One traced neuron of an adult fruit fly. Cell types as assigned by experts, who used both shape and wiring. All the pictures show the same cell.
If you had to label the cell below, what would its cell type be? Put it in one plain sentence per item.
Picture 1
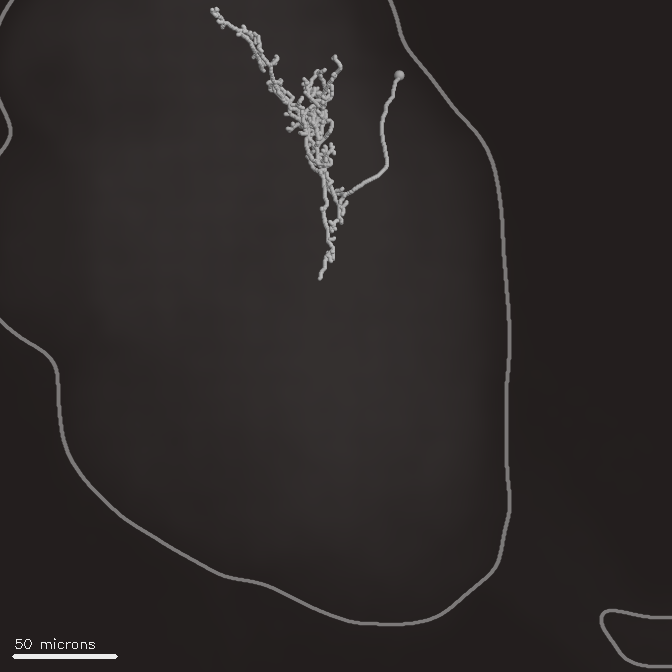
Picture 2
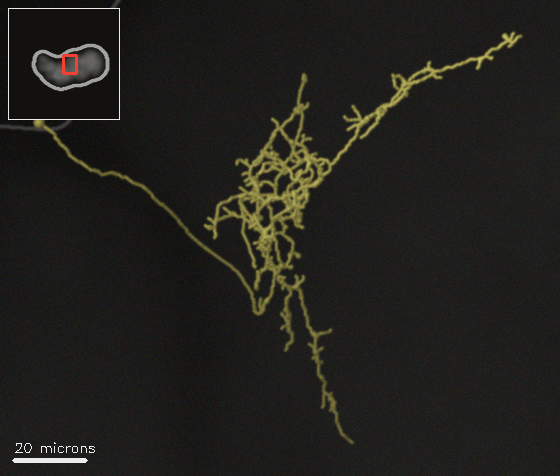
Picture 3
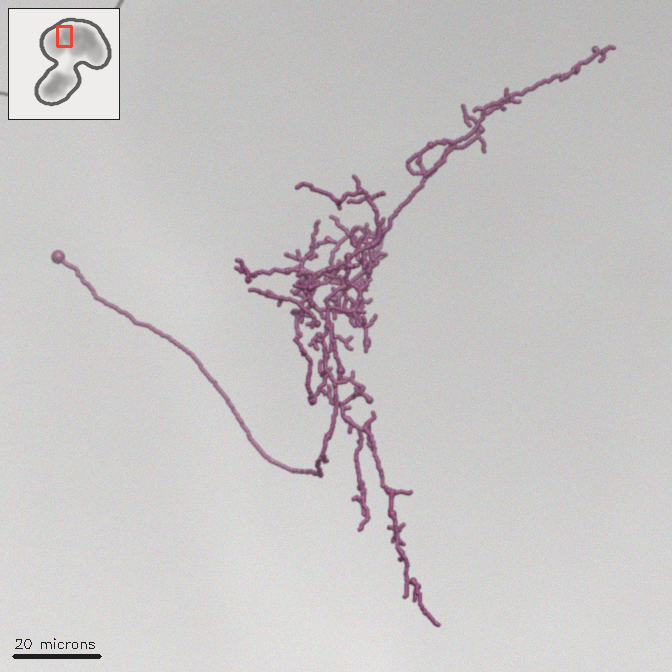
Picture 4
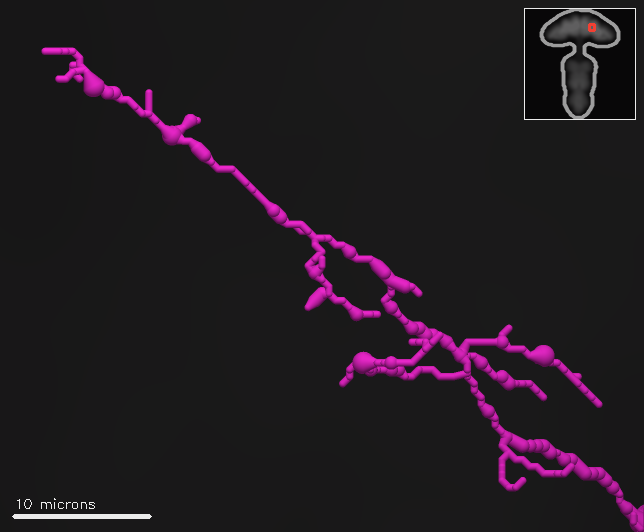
The cell type is WEDPN6A.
